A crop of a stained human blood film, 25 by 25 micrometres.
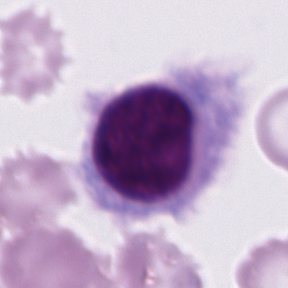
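Hairy cell, centre of the smear. Fine, fuzzy projections leave the cytoplasmic edge, plainest at upper right. Cytoplasm is widest there, I notice, so the nucleus sits off-centre toward the lower left. No distinct nucleolus that I can find, and no distinct coloured granules.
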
